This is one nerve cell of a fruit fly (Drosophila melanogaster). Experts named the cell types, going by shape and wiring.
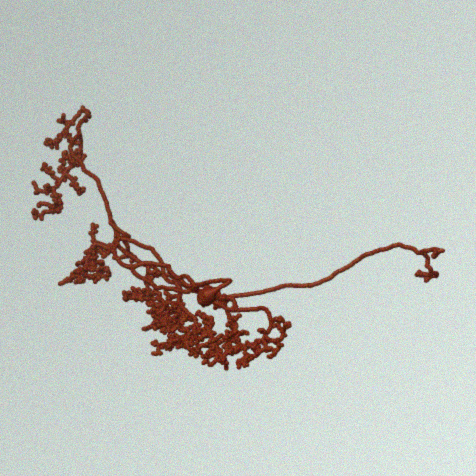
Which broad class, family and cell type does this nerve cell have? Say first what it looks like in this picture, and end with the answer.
As drawn here it is wider than it is tall. It is an optic-lobe intrinsic neuron. Its family is Tlp. The cell type is Tlp14.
